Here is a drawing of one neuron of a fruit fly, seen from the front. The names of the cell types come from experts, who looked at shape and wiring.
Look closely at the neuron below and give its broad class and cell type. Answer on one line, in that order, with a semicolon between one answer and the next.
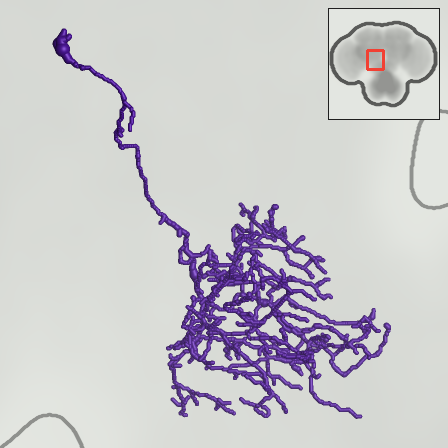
central-brain intrinsic neuron; GNG328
